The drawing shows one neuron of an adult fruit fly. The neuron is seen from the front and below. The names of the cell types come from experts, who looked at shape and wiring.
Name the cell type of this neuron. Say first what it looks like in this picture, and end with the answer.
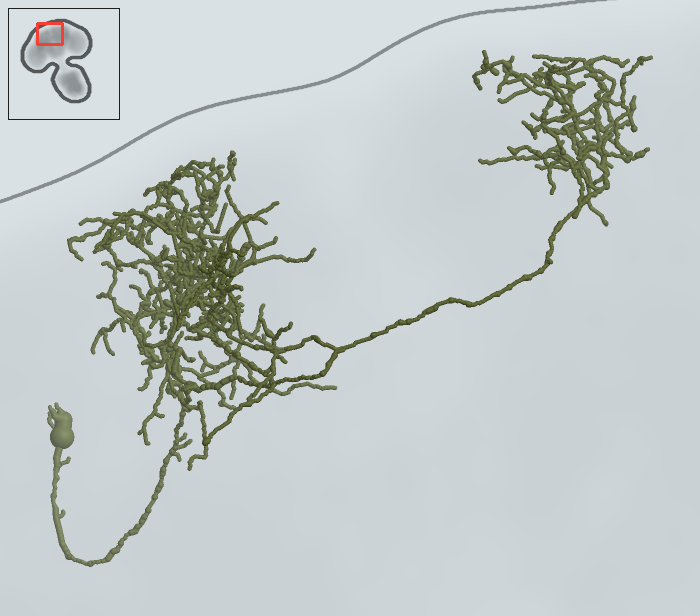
The cell body can be seen at the lower left of the picture. The picture shows more than a hundred branch ends. This is a central-brain intrinsic neuron. Its cell type is SMP269.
